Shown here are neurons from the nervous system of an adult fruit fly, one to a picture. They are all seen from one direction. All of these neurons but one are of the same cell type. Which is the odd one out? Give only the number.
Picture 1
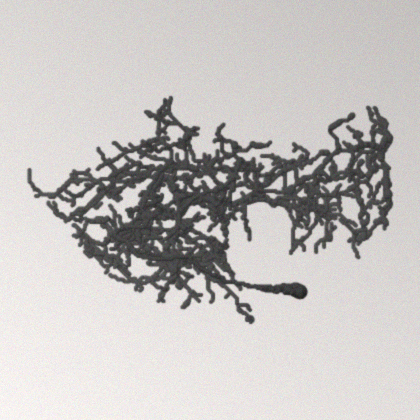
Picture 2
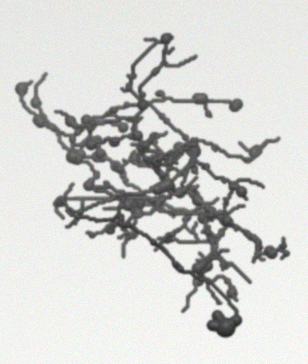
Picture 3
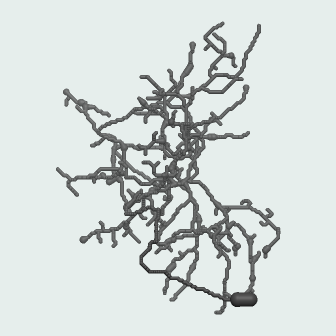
1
